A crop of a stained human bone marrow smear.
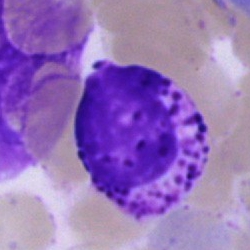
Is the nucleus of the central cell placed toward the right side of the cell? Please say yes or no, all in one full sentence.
No, rather than to the left, most cytoplasm lies to the right of the nucleus.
